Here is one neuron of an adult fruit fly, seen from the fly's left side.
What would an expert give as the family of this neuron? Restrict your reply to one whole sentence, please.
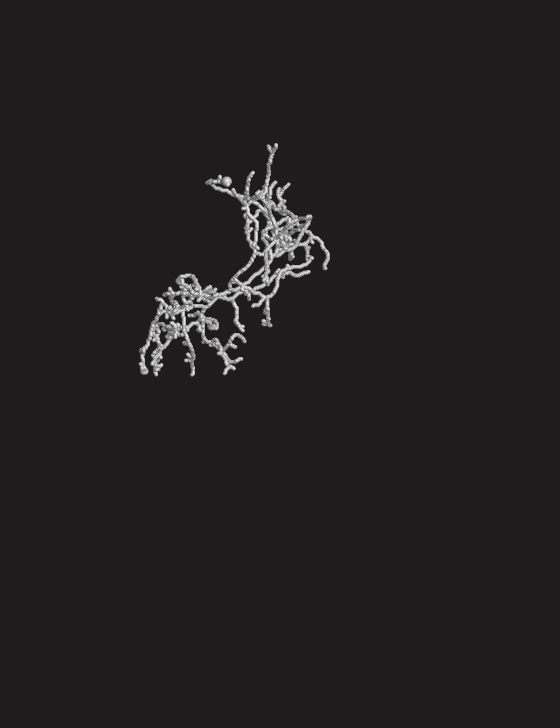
Regarding family, this neuron is hemilineage VLPd1.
